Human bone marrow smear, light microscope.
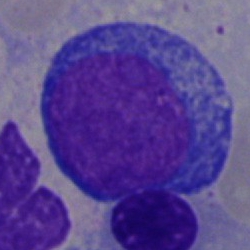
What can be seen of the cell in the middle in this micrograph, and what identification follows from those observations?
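Notice first that the cell has a round, smooth outline. Its nucleus sits off-centre, toward the left side. Follow the rim of cytoplasm around and you will see it is broadest on the right. No distinct granules show in that cytoplasm. This is a proerythroblast.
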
